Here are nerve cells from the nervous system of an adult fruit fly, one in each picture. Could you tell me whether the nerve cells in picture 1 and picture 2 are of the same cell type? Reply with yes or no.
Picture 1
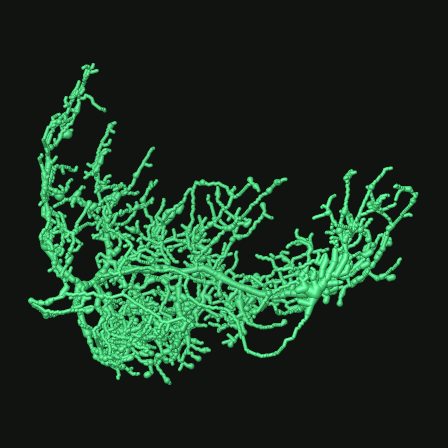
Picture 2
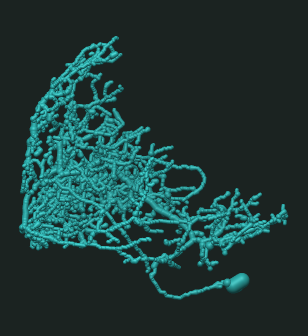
yes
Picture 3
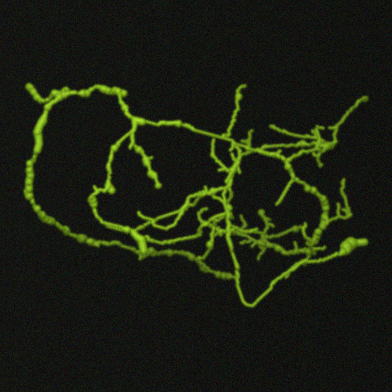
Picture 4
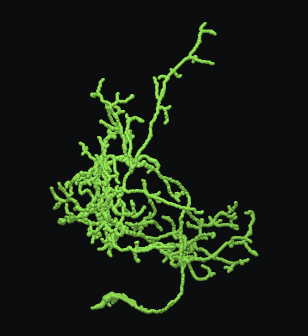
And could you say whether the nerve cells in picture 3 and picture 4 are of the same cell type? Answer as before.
no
